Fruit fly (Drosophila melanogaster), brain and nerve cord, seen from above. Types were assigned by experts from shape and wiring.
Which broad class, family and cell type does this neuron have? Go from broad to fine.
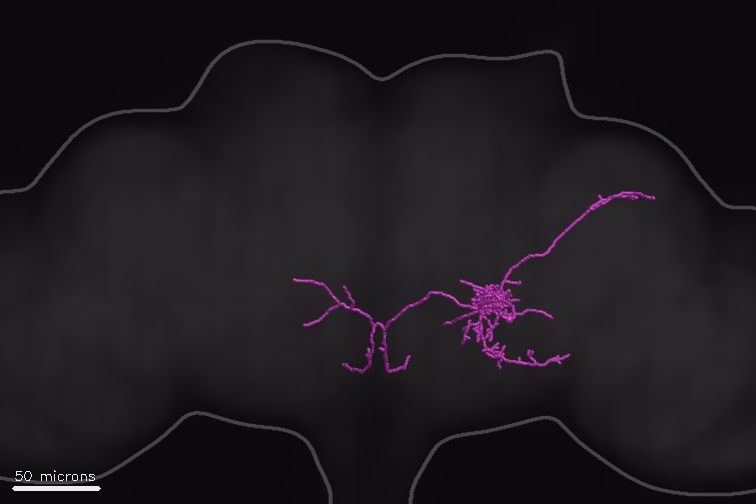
central-brain intrinsic neuron; hemilineage CLp1; CL161_b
